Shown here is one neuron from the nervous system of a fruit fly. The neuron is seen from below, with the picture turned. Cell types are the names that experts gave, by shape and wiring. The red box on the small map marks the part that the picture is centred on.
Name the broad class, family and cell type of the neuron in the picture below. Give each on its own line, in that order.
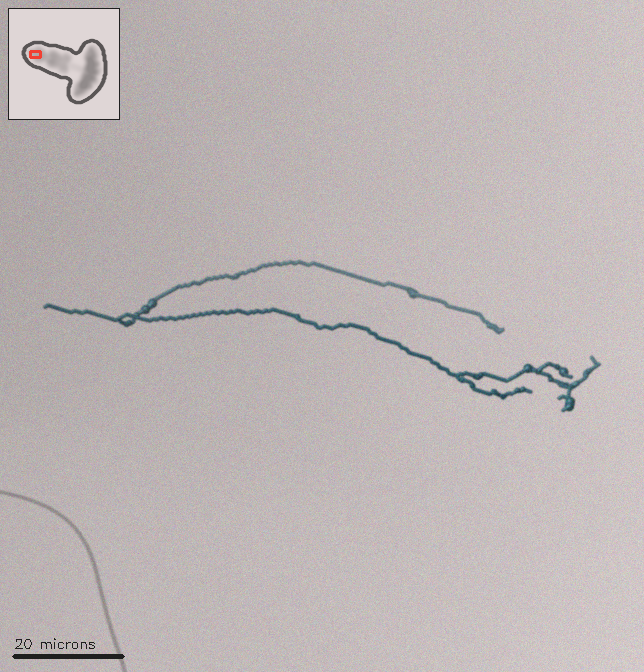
sensory neuron entering the nerve cord
class chemosensory
SNch10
